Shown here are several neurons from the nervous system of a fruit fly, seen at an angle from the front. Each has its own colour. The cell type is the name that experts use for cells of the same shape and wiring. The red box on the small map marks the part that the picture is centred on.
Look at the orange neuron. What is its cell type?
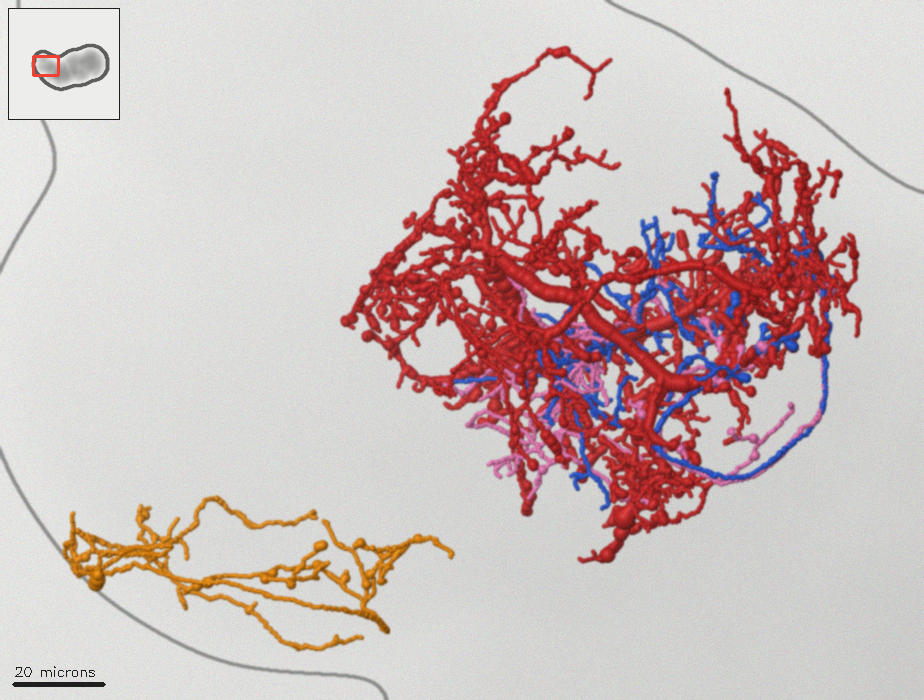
IN09A090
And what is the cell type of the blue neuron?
IN09A084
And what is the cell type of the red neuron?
IN13A002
